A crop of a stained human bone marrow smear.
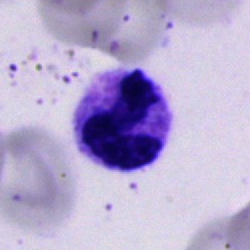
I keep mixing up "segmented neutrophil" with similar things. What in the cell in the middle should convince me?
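The cell in question is a segmented neutrophil.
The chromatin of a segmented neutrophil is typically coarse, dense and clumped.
Here the chromatin is dark and densely clumped, which agrees with that.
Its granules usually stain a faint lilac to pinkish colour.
The cytoplasm here is pale lilac and fills the space around the nucleus, in keeping with this. The cytoplasm also looks finely rather than coarsely granular, and the cell outline is round and smooth.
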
